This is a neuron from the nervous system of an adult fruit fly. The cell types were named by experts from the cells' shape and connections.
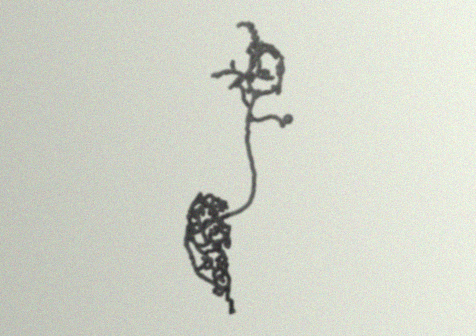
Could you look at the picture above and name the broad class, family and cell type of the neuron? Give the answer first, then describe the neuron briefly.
It is a visual centrifugal neuron. Its family is hemilineage SMPp&v1_ventral. The cell type is MeVC27. In this view it is more than twice as tall as it is wide.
